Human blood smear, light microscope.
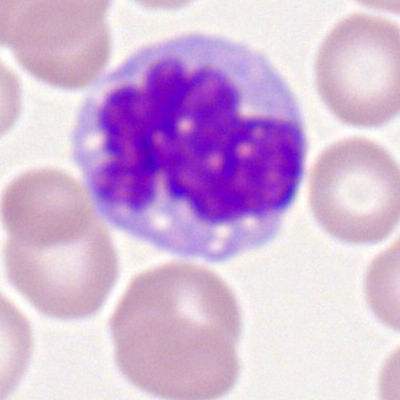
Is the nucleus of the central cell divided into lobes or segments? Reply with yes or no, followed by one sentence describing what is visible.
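Yes. The nucleus is folded into several connected lobes.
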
